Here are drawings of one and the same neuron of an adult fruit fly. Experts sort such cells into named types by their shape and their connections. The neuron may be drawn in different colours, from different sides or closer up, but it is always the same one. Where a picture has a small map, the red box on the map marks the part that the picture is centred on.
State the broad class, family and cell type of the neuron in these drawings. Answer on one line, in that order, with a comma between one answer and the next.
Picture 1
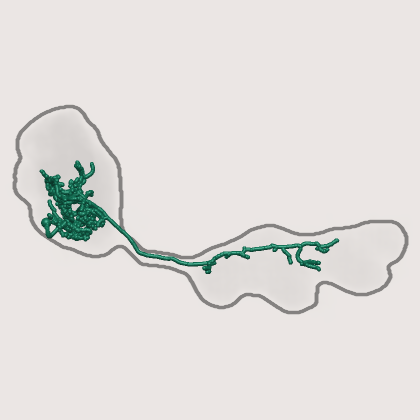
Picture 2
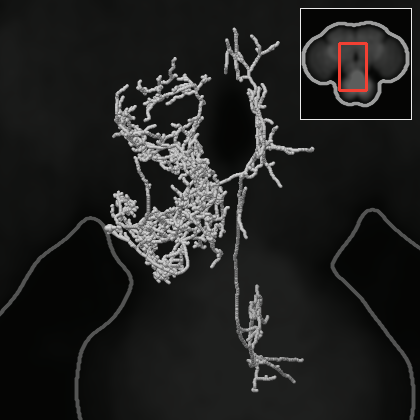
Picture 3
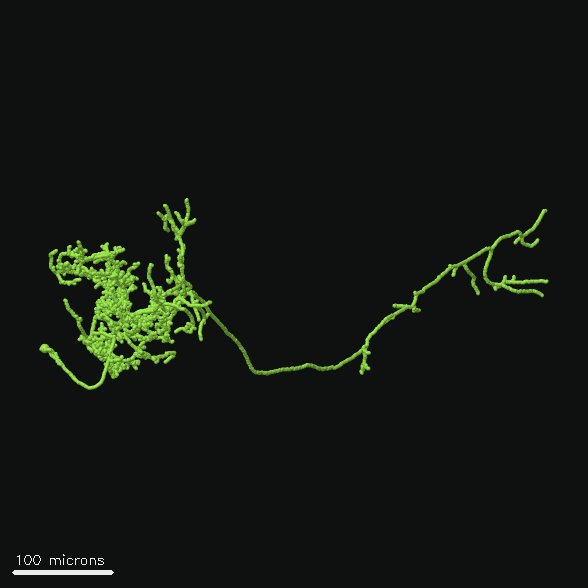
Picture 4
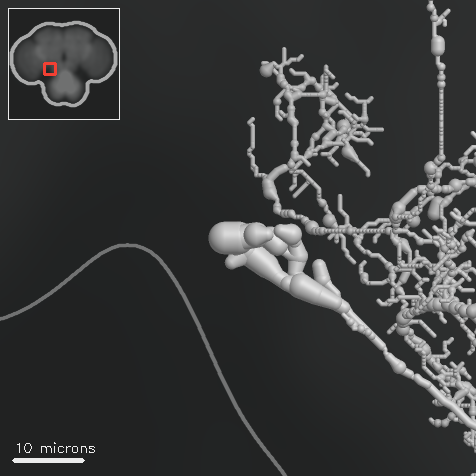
descending neuron, hemilineage MD3, DNge135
